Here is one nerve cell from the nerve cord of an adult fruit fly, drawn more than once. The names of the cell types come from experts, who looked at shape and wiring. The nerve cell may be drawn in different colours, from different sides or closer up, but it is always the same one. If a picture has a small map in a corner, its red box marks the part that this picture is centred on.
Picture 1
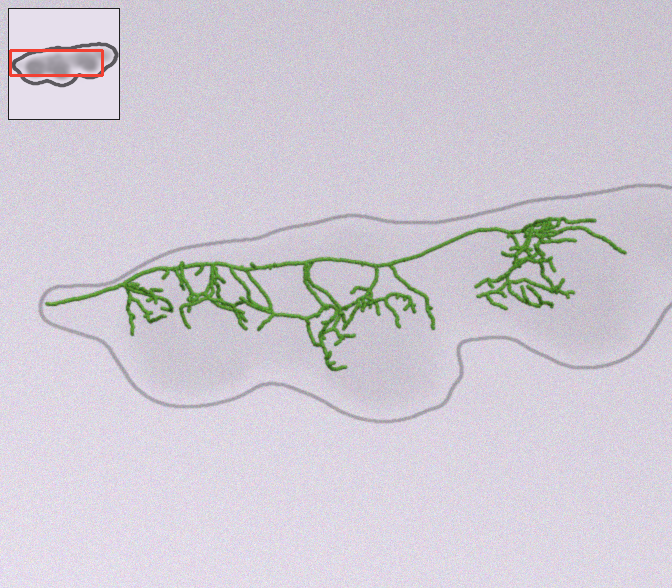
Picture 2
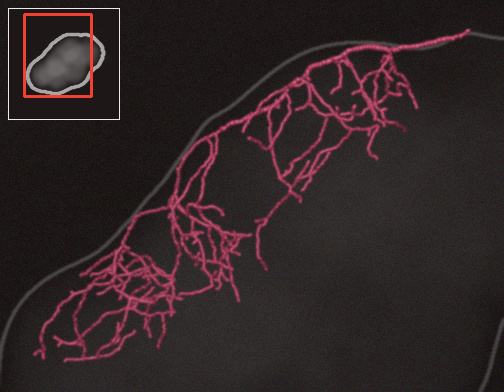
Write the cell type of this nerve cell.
DNge050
